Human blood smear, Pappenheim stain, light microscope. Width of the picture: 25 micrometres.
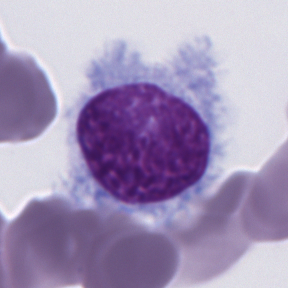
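The hairy cell here has a ragged border with many fine hair-like projections. Its cytoplasm is pale blue, and you will see that the rim is wider above the nucleus than below it. Look closely at the nuclear chromatin: it is finely mottled purple.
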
